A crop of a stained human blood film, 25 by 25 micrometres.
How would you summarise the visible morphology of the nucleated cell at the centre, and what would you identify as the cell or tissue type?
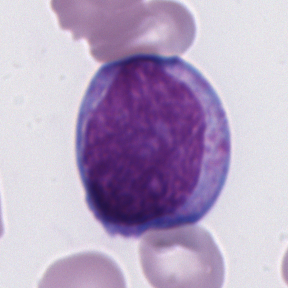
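Set off-centre to the left, the nucleus leaves most of the cytoplasm as a crescent on the right. That cytoplasm is pale greyish-blue, deepening to a darker blue at the cell's edge, with a few fine reddish-purple granules scattered on the right and no visible vacuoles. This is a promyelocyte.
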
